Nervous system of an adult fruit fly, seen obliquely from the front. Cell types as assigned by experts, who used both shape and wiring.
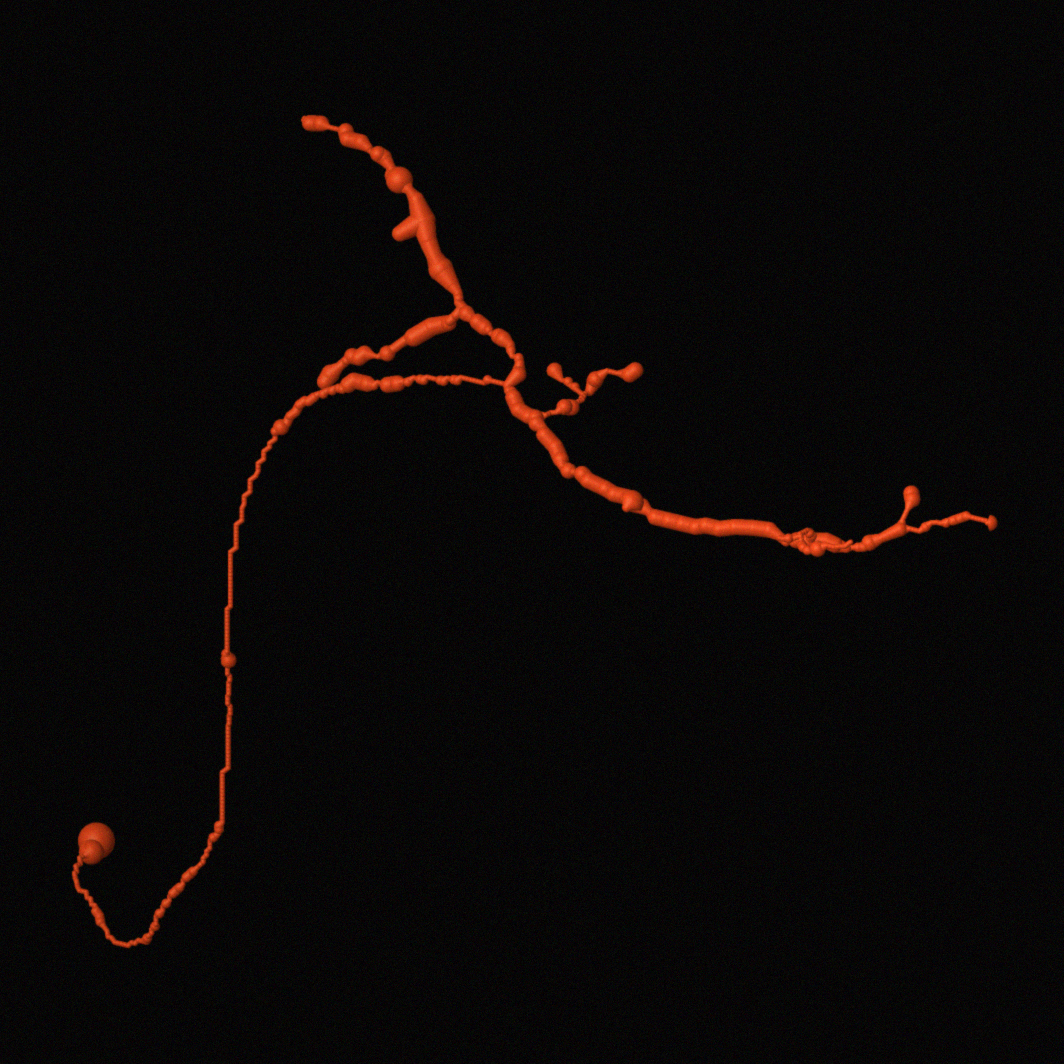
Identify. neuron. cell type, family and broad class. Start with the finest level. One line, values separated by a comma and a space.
IN03B086_d, hemilineage 03B, nerve-cord intrinsic neuron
